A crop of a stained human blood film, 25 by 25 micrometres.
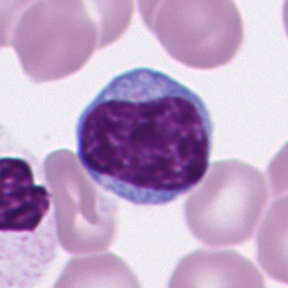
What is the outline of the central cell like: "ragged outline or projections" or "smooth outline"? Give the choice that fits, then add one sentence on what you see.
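Smooth outline. The cell outline is smooth and roughly round, with slightly flattened sides.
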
